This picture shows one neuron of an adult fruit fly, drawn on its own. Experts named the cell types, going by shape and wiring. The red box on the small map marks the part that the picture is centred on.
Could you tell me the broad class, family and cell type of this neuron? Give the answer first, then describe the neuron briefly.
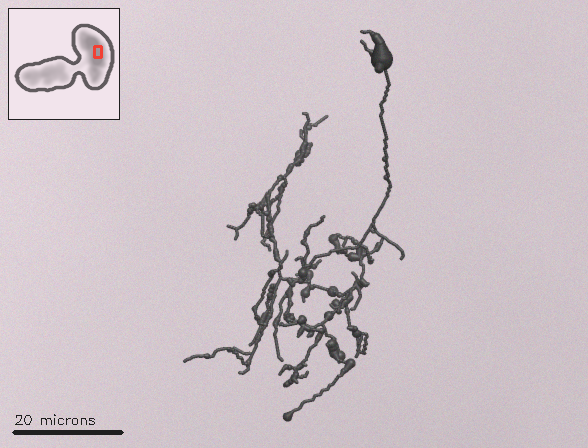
This is a central-brain intrinsic neuron. Its family is hemilineage TRdl_b. Its cell type is GNG415. It lies in the brain. From top to bottom in the picture it spans about 70 microns. Dozens of branch ends can be seen.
